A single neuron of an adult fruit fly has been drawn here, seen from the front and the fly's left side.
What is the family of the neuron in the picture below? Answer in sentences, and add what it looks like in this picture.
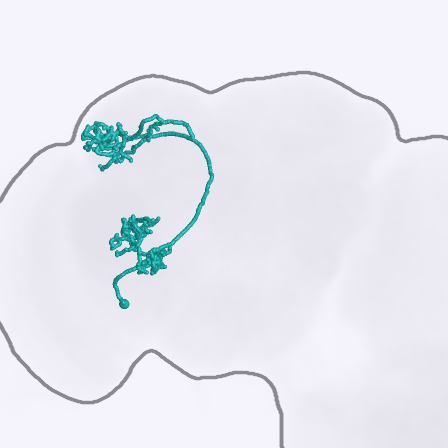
The family is hemilineage ALlv1. This is a central-brain intrinsic neuron. As drawn here it is taller than it is wide.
